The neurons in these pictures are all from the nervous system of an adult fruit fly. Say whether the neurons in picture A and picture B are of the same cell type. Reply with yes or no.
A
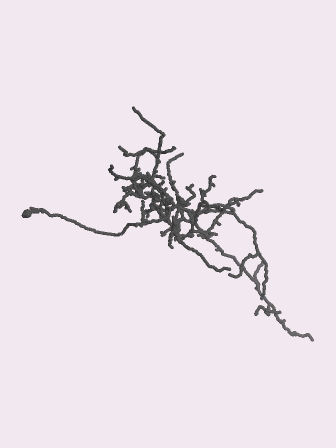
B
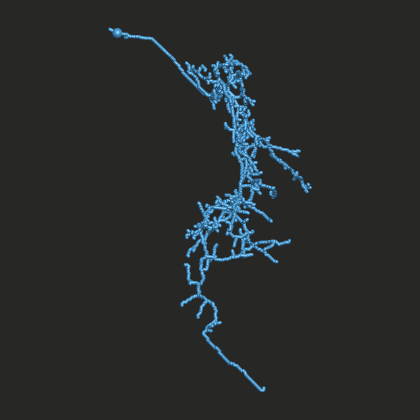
no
